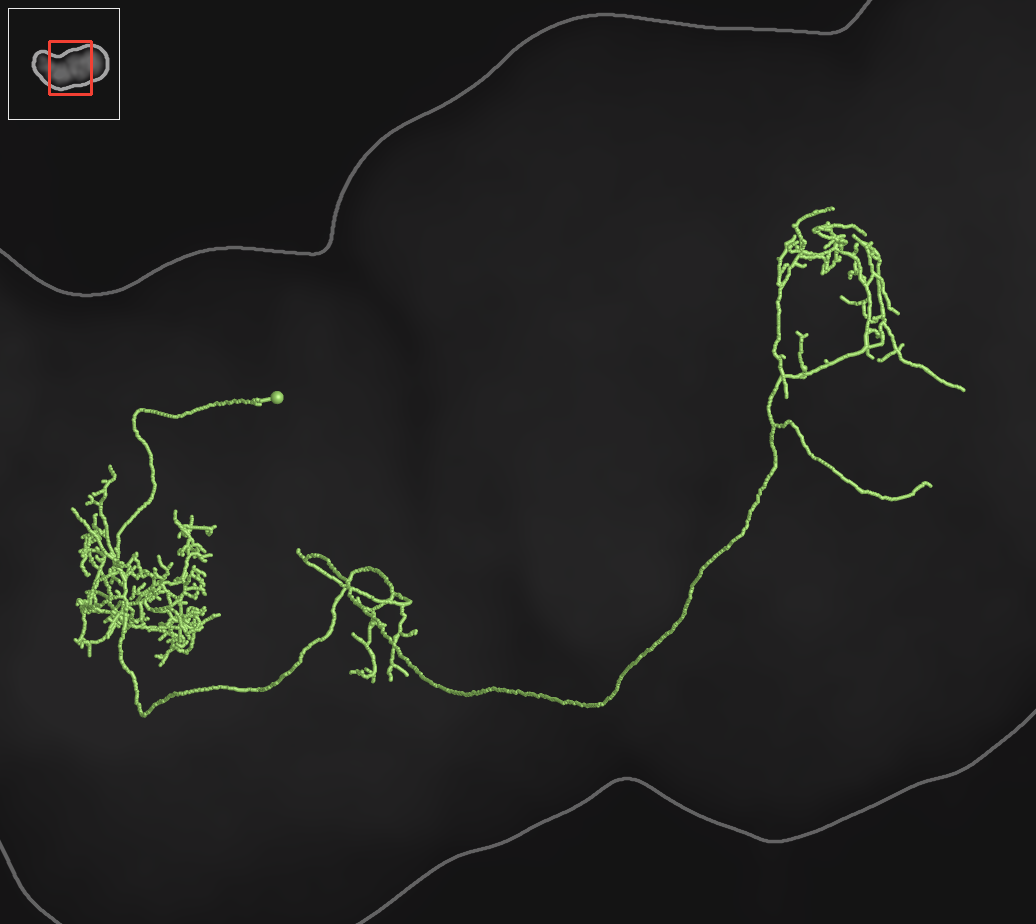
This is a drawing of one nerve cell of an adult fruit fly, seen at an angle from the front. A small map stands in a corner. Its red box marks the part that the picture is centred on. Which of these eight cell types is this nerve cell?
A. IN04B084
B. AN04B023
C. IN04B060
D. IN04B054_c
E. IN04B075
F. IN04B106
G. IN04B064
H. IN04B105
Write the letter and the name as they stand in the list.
B. AN04B023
